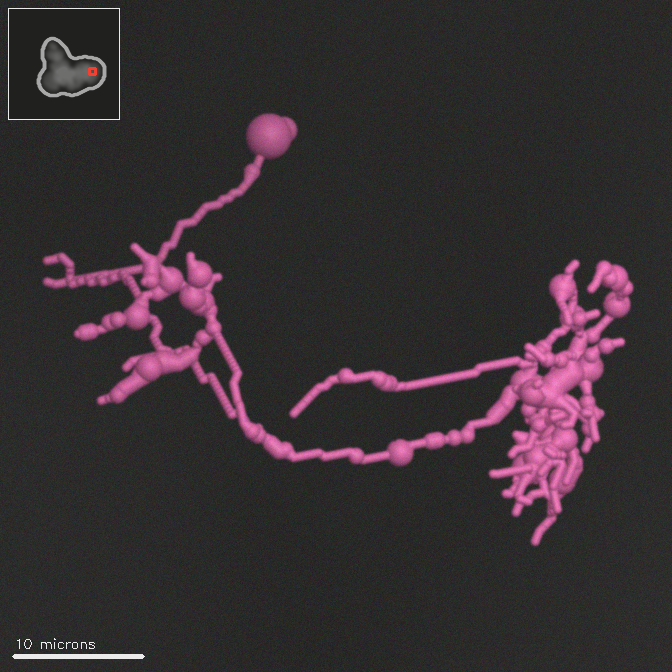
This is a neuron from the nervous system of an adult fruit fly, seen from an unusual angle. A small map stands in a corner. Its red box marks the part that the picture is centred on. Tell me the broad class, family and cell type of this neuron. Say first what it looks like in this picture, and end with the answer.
The cell body is at the top of the picture. By the scale bar it is about 45 microns wide in this view. This is an optic-lobe intrinsic neuron. Its family is T. It is of cell type T4b.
